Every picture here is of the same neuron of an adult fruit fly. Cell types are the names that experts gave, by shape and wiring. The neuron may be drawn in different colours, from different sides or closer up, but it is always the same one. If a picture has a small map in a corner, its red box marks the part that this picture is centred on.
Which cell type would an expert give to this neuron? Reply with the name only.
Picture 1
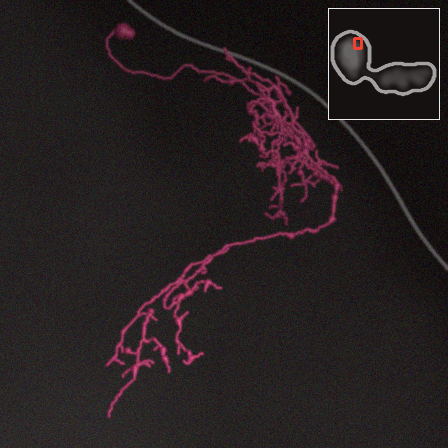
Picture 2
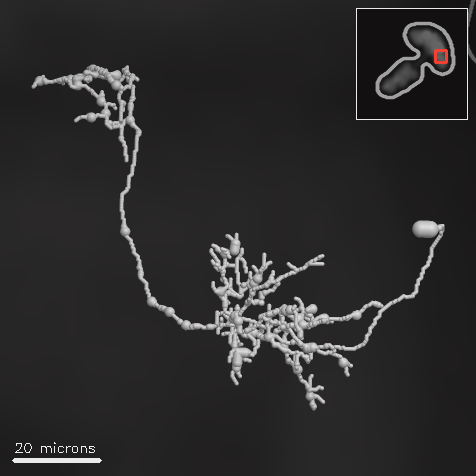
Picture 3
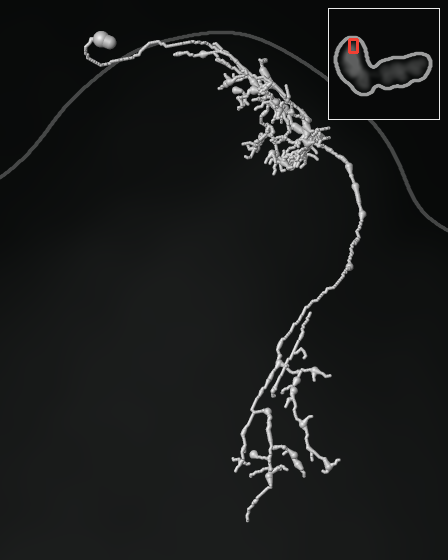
Tm37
